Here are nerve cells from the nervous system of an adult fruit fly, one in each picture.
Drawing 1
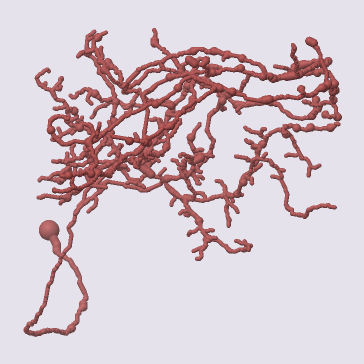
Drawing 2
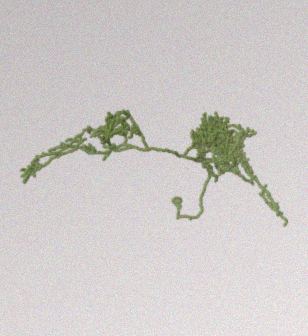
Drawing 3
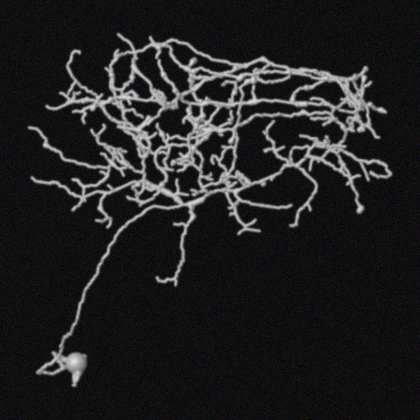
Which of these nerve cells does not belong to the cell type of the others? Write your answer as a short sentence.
Drawing 2 shows a nerve cell of another cell type.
